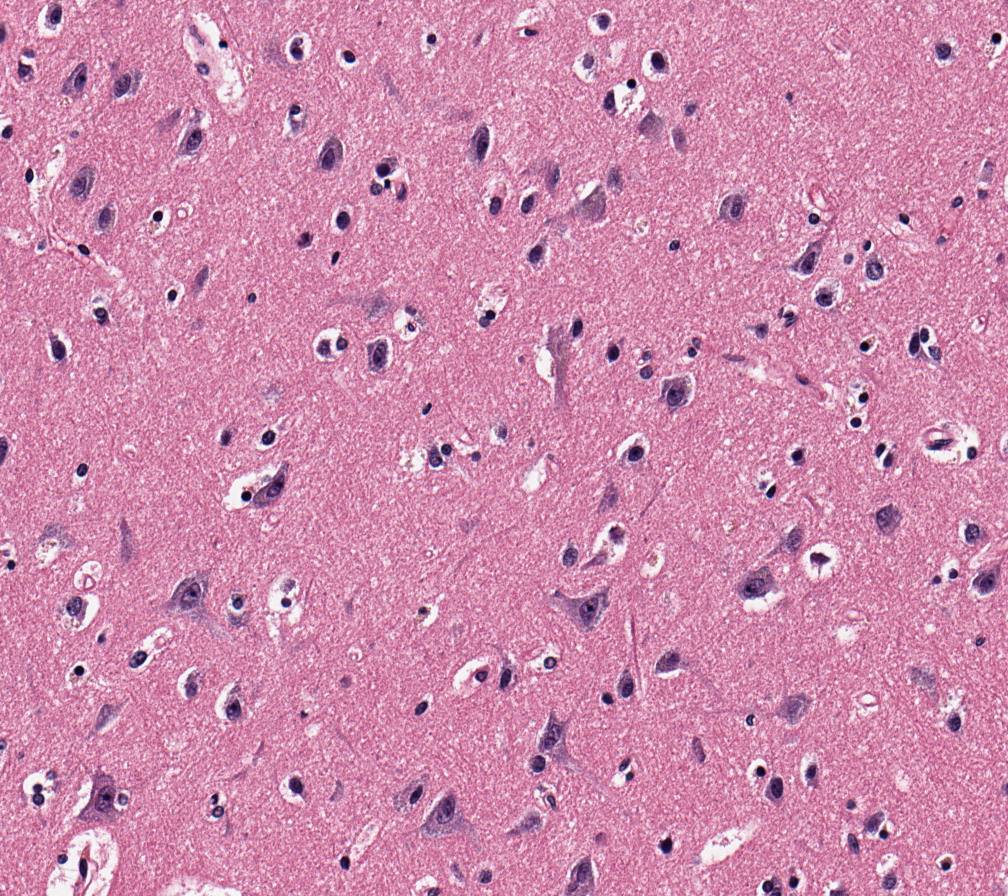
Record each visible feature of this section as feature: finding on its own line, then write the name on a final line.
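Background: finely granular pink neuropil, cells scattered singly
Absent: glands, tubules, epithelium
Neurons: angular, triangular, purple cytoplasm, lower left and lower centre
Small cells: round, dark, compact nuclei, little visible cytoplasm, among neurons
Vessels: small, thin-walled, elongated wall nuclei, upper left and left edge
Name: cerebral cortex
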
